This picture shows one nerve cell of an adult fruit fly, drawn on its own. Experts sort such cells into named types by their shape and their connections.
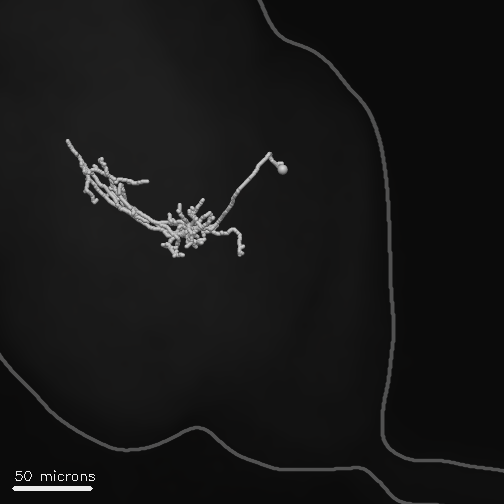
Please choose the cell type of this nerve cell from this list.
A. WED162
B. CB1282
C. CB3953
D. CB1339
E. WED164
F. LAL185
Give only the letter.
D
